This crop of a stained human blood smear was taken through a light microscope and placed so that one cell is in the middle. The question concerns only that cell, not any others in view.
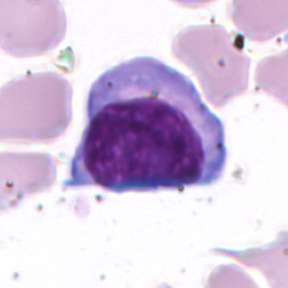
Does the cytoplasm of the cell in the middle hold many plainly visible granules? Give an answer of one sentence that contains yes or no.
No, its cytoplasm lacks visible granules entirely.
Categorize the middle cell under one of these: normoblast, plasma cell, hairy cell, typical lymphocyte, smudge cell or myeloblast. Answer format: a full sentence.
On this slide crop, the central cell is a plasma cell.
